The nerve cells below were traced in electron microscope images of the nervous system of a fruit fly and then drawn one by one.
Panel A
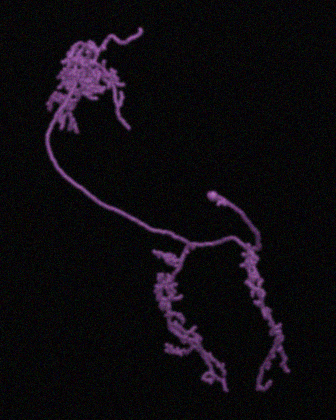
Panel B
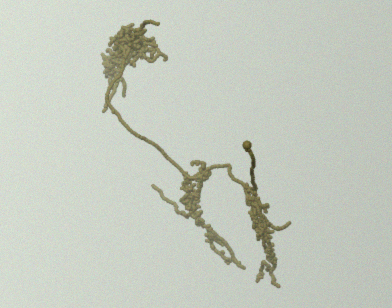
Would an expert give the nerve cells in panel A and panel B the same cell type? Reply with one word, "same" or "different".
different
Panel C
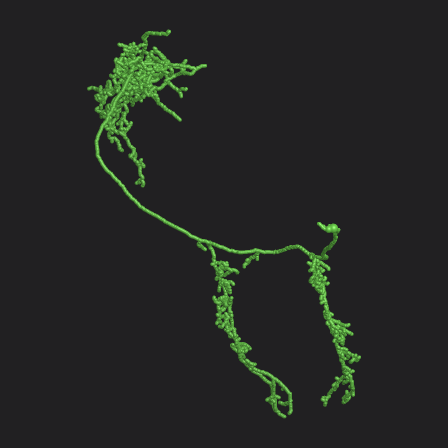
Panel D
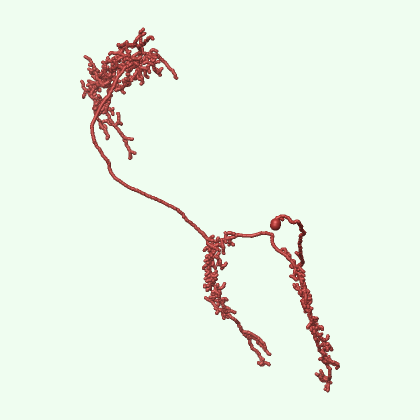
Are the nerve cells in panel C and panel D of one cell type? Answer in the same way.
same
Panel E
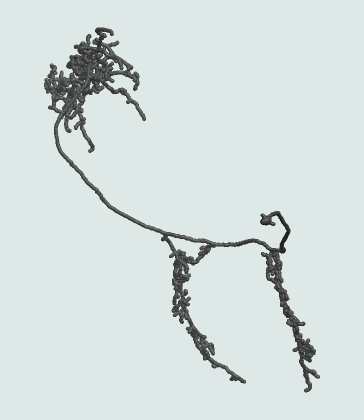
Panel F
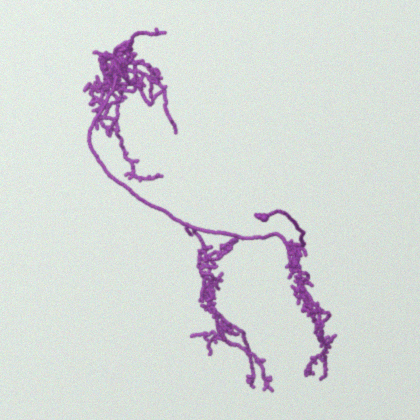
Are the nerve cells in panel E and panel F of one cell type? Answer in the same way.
same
